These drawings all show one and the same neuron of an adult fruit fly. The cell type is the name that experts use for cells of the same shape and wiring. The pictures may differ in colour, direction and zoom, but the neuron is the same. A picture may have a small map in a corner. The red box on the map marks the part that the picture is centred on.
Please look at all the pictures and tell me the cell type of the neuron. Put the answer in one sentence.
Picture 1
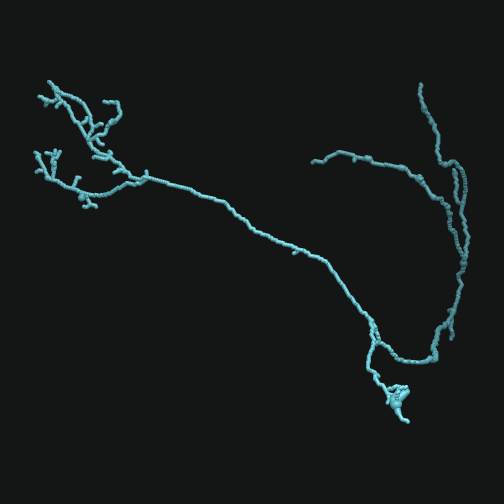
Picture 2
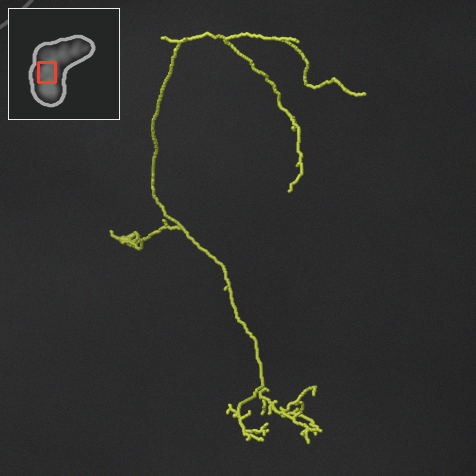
The cell type is PS335.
